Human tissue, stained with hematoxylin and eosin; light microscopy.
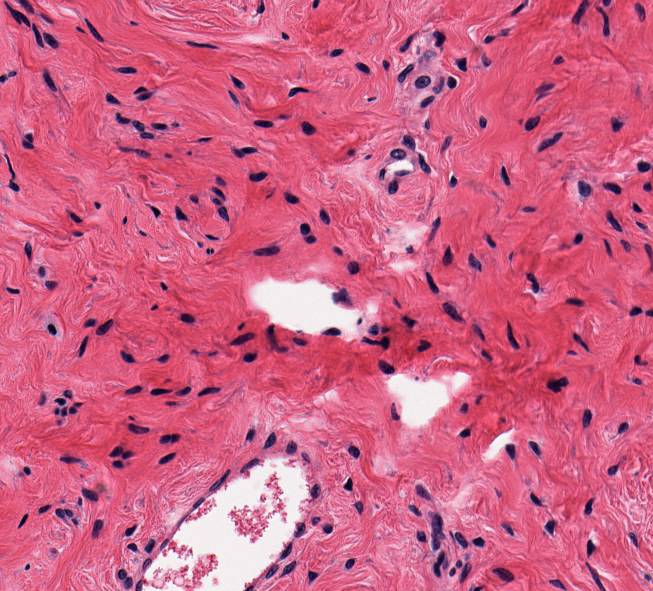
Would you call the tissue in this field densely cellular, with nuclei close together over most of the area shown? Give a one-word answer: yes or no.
No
